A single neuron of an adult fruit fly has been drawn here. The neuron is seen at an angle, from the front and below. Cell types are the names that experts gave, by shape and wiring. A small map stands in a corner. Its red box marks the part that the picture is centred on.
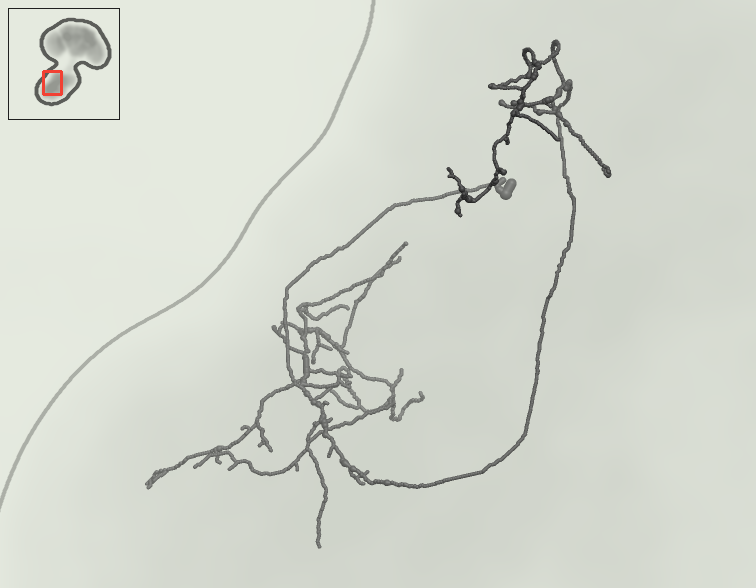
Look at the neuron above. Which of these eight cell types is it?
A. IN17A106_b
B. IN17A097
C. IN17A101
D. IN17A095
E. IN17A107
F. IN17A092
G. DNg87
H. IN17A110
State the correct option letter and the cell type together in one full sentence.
The kind of cell the neuron is, IN17A110, is given in option H.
